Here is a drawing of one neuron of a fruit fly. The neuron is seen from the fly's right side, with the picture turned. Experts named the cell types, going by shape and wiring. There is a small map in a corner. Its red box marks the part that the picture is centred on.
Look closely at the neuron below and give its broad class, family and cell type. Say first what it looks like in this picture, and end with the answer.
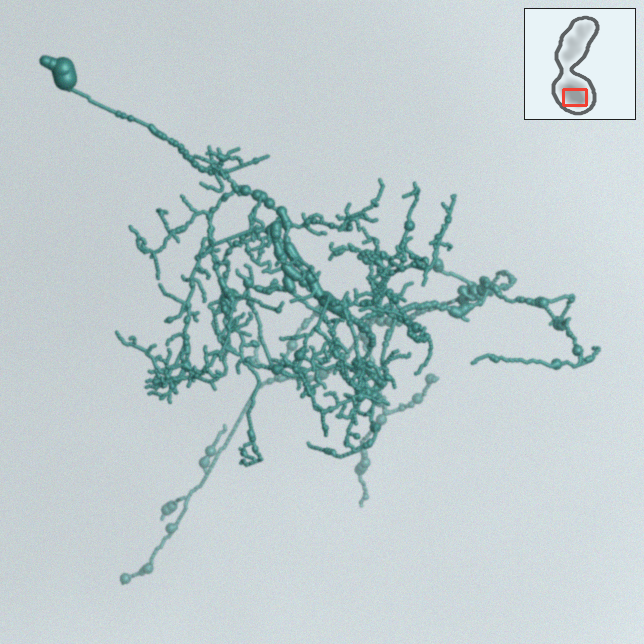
Its cell body lies at the upper left of the picture. The picture shows more than a hundred branch ends. This is a central-brain intrinsic neuron. Its family is hemilineage VLPl&p2_lateral. The cell type is AVLP129.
